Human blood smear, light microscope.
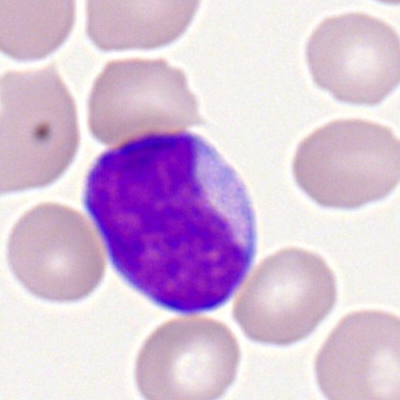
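Myeloblast with a smooth oval outline. The nucleus fills most of the cell; the cytoplasm forms a scant pale blue crescent along the right side of the nucleus and contains no vacuoles.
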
